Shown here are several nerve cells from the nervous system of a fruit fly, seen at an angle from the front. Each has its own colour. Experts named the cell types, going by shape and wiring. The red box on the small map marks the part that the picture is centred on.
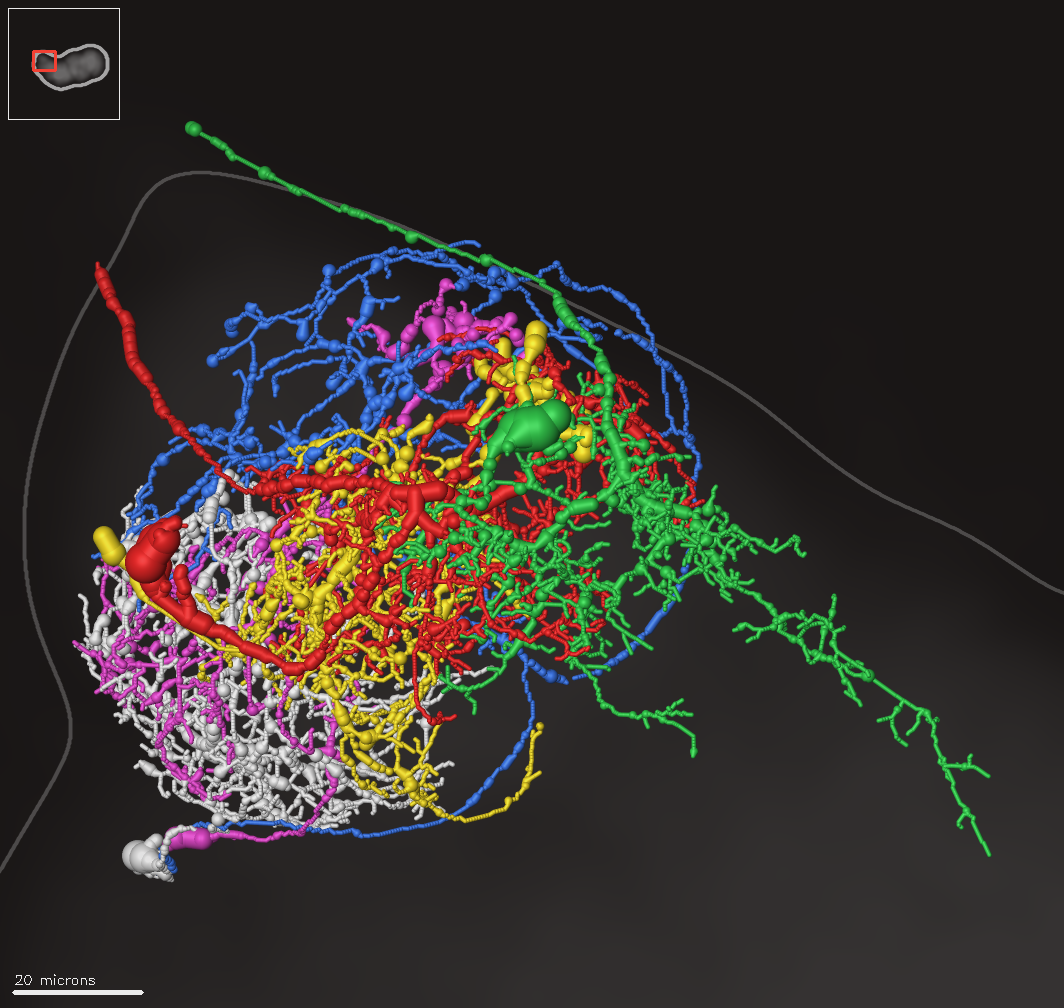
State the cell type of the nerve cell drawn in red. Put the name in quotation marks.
"MNad08"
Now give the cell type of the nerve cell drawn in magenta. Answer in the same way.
"IN06A098"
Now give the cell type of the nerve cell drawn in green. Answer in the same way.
"MNad02"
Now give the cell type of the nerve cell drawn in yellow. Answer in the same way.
"INXXX287"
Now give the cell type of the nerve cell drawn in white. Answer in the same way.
"INXXX297"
